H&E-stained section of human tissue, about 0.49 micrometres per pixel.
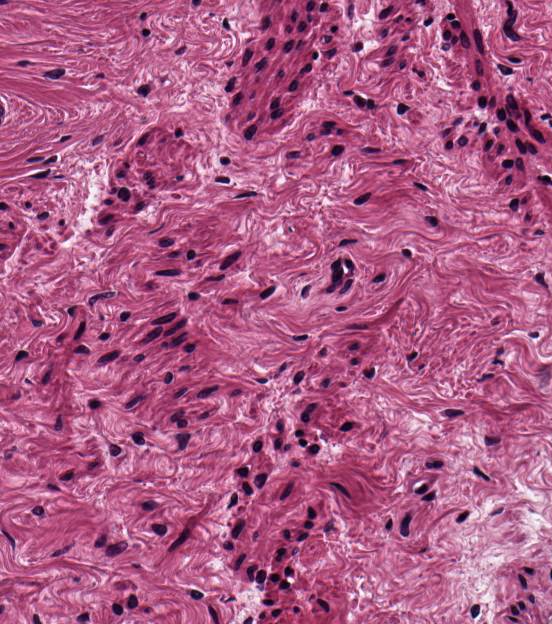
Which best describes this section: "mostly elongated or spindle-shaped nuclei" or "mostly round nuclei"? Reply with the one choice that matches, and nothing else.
Mostly elongated or spindle-shaped nuclei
